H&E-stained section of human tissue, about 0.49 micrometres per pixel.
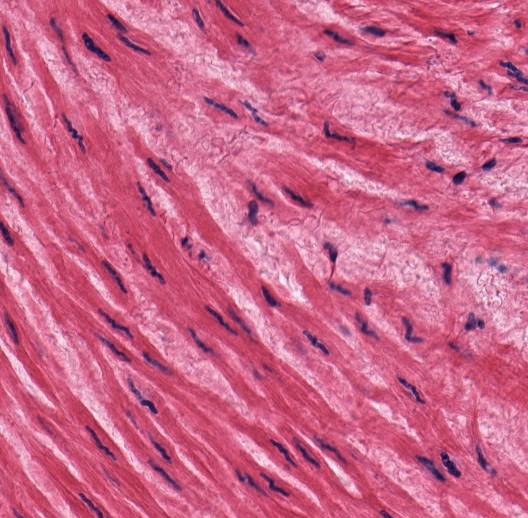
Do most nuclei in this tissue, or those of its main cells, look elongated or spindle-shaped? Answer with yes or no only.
Yes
